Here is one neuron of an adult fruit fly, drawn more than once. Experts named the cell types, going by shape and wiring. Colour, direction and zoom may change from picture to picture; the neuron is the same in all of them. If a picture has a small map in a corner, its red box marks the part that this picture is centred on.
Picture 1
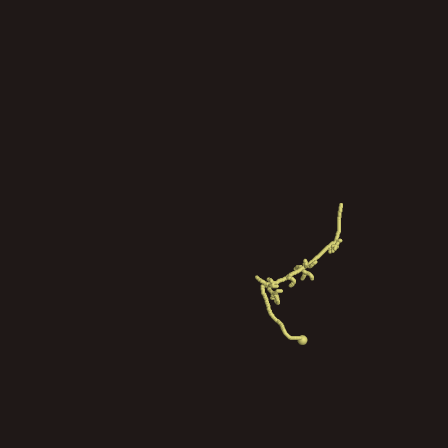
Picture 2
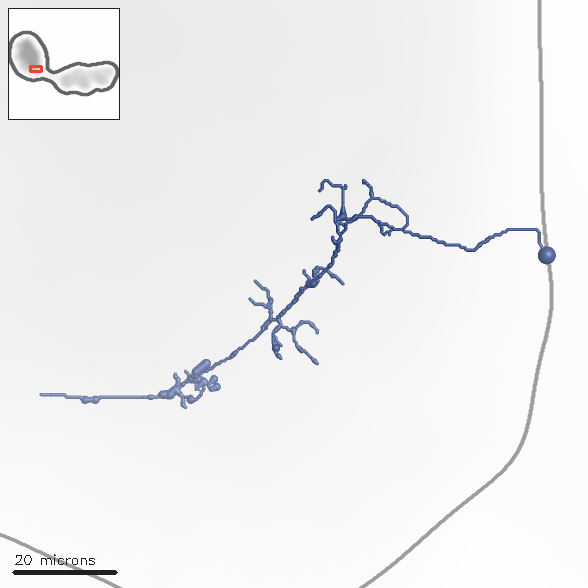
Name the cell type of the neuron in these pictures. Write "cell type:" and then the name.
cell type: C2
